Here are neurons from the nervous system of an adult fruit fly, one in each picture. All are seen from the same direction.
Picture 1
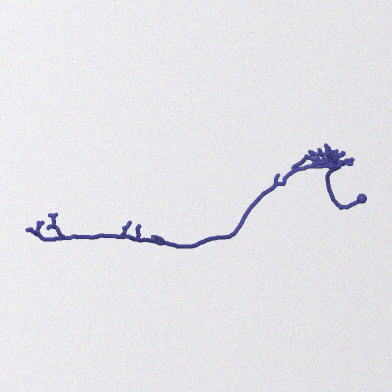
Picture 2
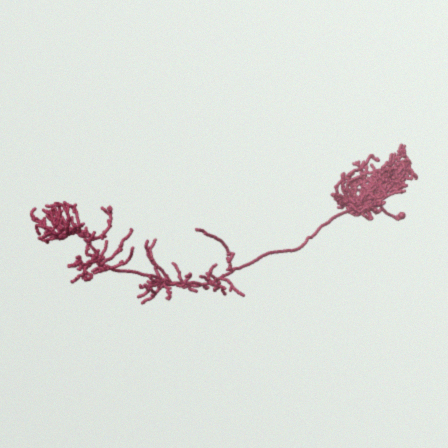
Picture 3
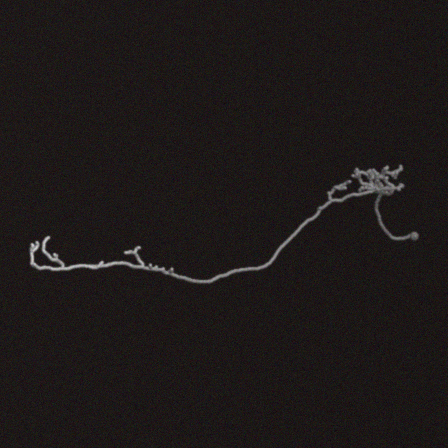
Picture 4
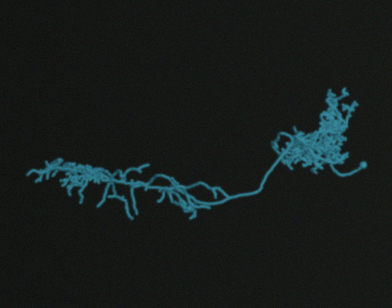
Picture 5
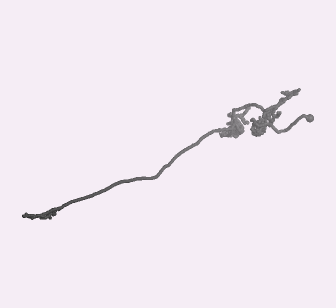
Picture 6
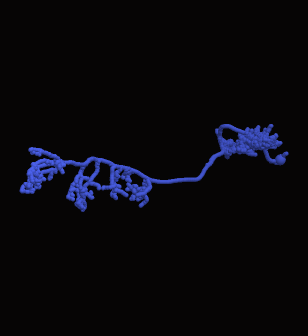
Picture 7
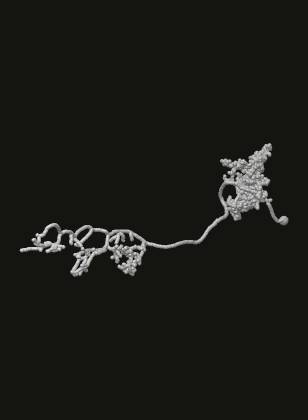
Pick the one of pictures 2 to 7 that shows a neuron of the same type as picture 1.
Picture 3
